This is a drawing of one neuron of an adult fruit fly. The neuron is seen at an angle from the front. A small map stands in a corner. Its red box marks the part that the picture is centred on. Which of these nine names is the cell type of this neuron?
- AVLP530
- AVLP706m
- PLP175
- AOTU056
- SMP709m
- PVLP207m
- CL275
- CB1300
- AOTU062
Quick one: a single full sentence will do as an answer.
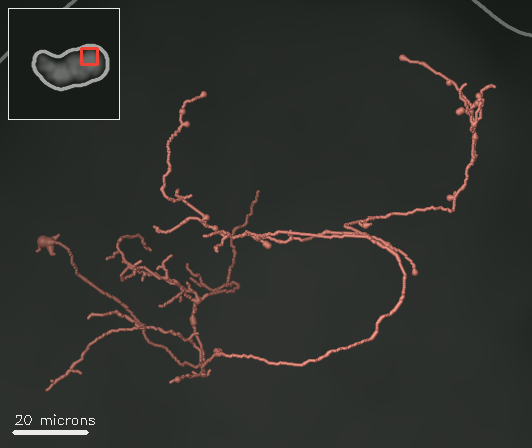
Typed by cell type, the neuron is PLP175.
